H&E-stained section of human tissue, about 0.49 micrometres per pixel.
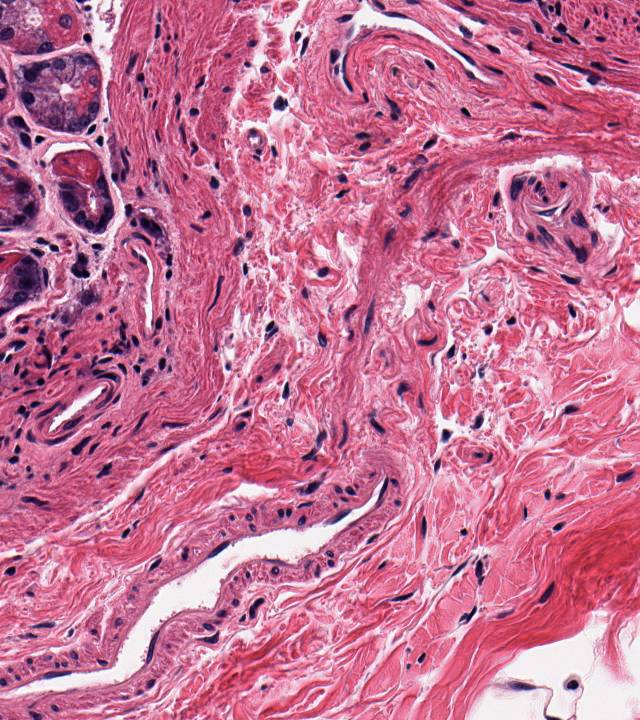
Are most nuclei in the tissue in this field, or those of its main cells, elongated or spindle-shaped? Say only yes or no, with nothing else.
Yes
